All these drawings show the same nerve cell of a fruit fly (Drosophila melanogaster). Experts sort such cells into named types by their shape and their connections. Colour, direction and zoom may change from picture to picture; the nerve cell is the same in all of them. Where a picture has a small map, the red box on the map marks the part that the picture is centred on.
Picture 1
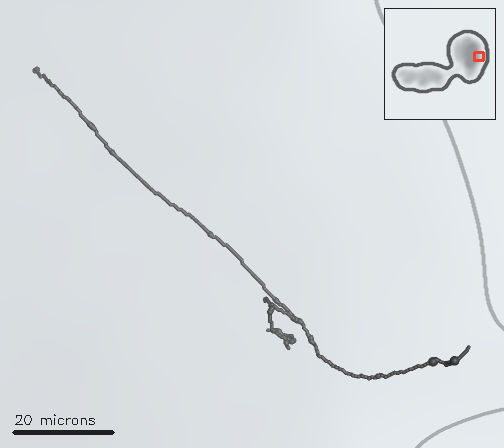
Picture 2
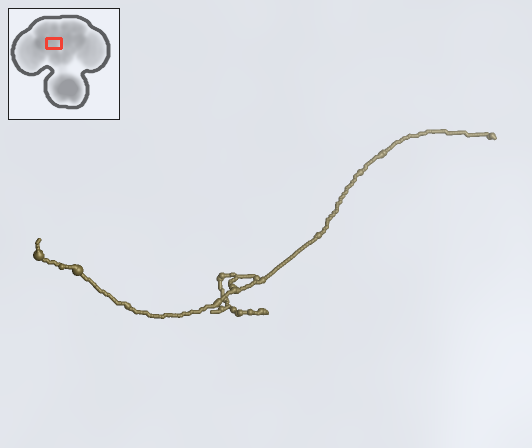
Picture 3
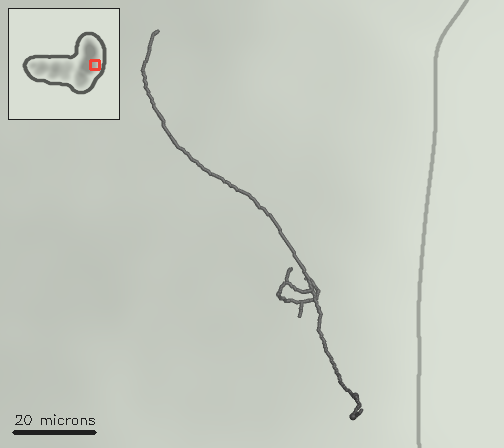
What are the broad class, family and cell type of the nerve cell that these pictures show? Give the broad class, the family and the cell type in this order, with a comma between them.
sensory neuron entering the brain, class olfactory, ORN_VM4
